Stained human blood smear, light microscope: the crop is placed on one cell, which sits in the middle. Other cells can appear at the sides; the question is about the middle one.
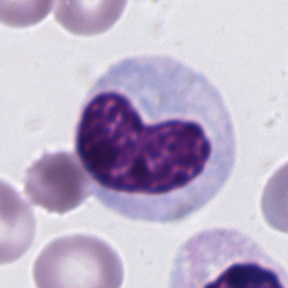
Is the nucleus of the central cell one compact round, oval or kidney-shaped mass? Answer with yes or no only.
Yes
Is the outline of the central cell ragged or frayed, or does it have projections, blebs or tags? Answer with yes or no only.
No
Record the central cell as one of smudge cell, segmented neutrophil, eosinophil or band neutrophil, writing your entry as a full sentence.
The cell featured at the centre of this crop is a band neutrophil.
